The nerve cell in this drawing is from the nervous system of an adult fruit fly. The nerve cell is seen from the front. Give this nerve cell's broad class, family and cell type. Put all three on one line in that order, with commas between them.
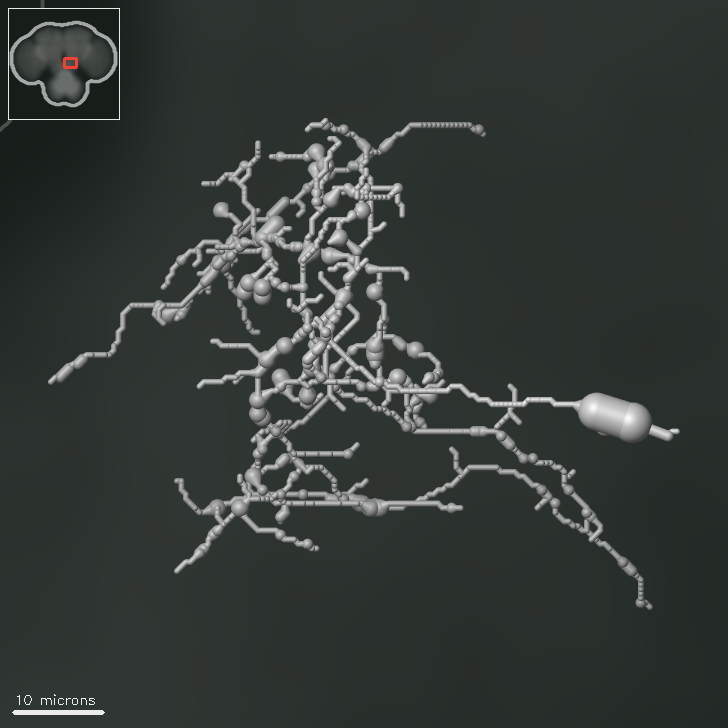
central-brain intrinsic neuron, hemilineage TRdl_b, GNG396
